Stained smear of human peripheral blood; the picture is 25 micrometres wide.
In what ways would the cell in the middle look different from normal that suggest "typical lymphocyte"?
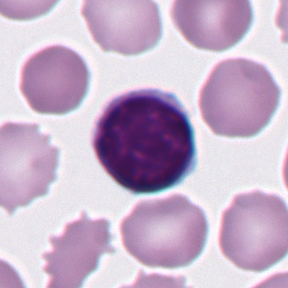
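Measure this one first: the cell is about 9 micrometres across.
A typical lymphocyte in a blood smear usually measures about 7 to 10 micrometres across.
It is also about 1.25 times as wide as a red cell that lies whole in the picture.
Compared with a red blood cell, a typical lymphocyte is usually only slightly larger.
The round nucleus, about 8 micrometres across, leaves only a very thin, pale blue rim of cytoplasm. Its chromatin stains dark purple throughout.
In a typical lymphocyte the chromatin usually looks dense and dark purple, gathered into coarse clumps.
A few small reddish-purple specks lie over the nucleus.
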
